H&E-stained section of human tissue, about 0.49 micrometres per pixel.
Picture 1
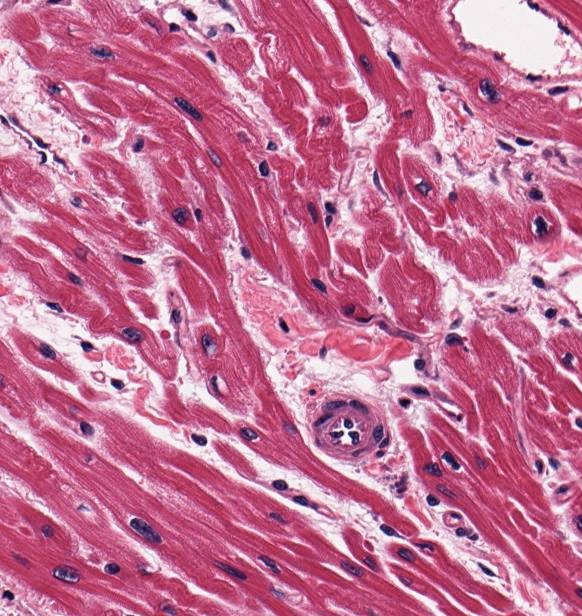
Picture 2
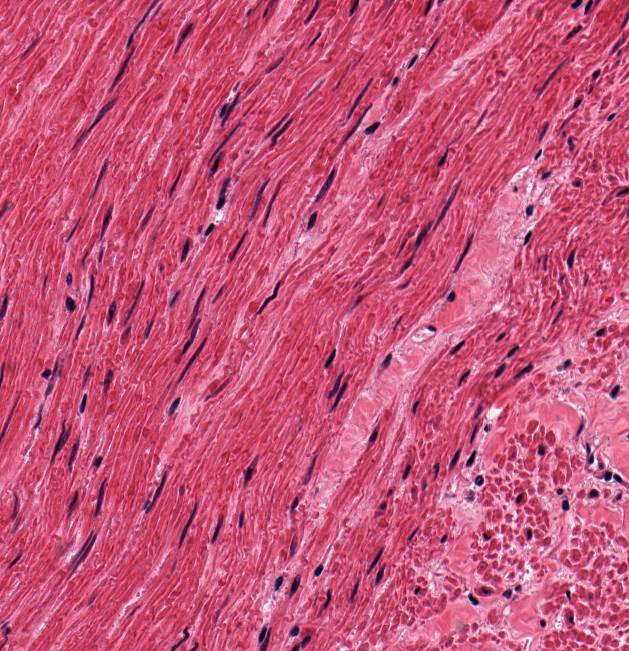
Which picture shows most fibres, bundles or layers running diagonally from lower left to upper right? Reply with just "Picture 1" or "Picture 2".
Picture 2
